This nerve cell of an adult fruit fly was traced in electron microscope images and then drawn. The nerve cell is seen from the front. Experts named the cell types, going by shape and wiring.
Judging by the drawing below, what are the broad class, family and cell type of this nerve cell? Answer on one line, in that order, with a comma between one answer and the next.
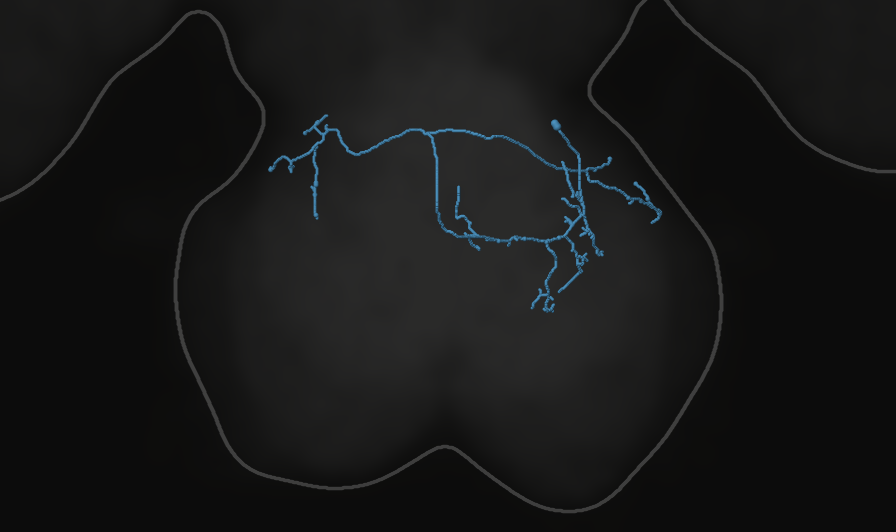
nerve-cord intrinsic neuron, hemilineage 18B, IN18B048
